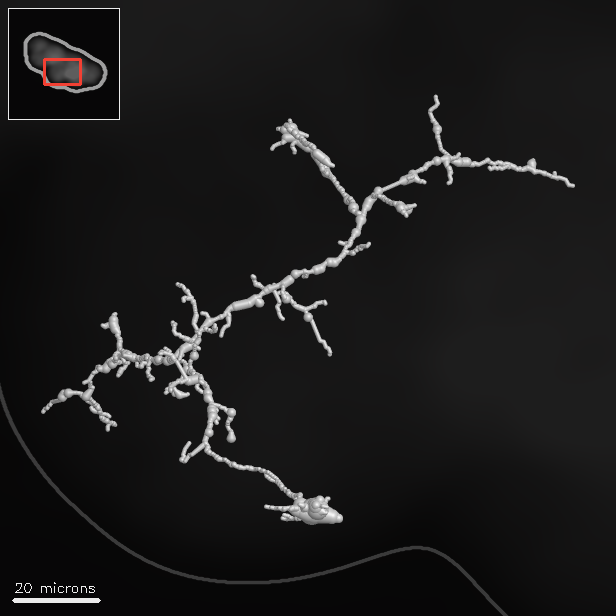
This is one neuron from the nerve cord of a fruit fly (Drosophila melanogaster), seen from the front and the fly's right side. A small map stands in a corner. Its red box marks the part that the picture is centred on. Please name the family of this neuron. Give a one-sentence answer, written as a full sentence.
The neuron counts as part of family hemilineage 15B.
